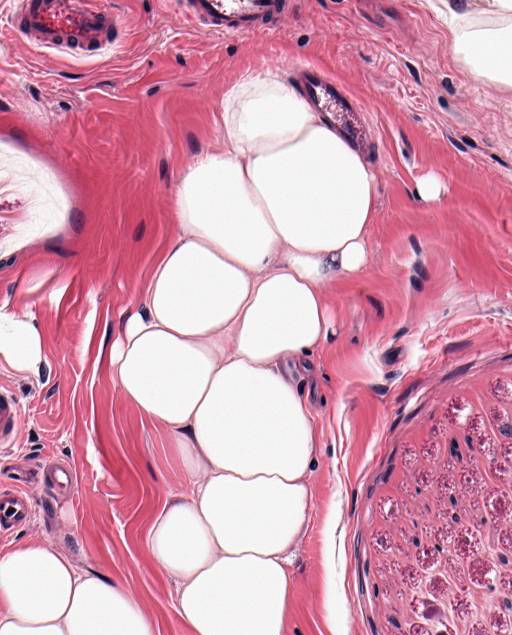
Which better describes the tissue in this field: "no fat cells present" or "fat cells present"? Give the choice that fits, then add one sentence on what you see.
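Fat cells present. A column of adipocytes with empty, clear interiors runs down the centre of the field.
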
